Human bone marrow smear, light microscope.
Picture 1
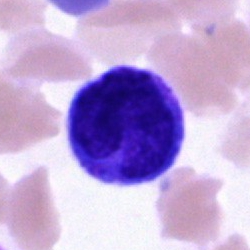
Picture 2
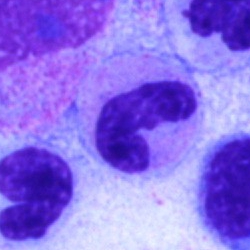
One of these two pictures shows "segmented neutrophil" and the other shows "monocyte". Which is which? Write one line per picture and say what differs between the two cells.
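In picture 1 we see a monocyte: Cytoplasm is scant, forming at most a thin rim around the nucleus.
In picture 2 we see a segmented neutrophil: A generous rim of pale pinkish cytoplasm surrounds the nucleus.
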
